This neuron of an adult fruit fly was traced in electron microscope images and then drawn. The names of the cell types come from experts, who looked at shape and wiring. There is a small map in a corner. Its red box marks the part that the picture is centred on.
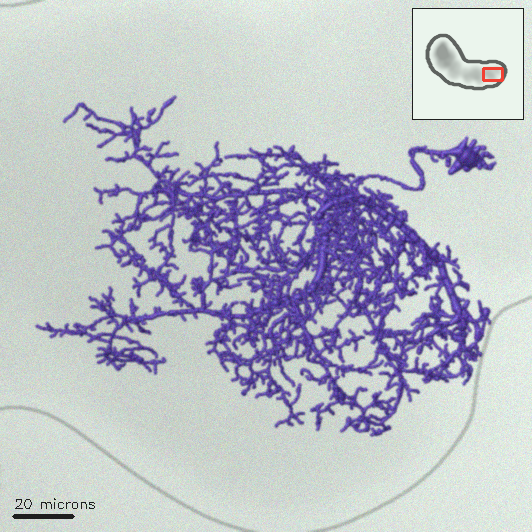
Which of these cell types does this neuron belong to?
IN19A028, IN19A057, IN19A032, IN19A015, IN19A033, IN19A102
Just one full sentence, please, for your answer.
The neuron belongs to cell type IN19A015.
